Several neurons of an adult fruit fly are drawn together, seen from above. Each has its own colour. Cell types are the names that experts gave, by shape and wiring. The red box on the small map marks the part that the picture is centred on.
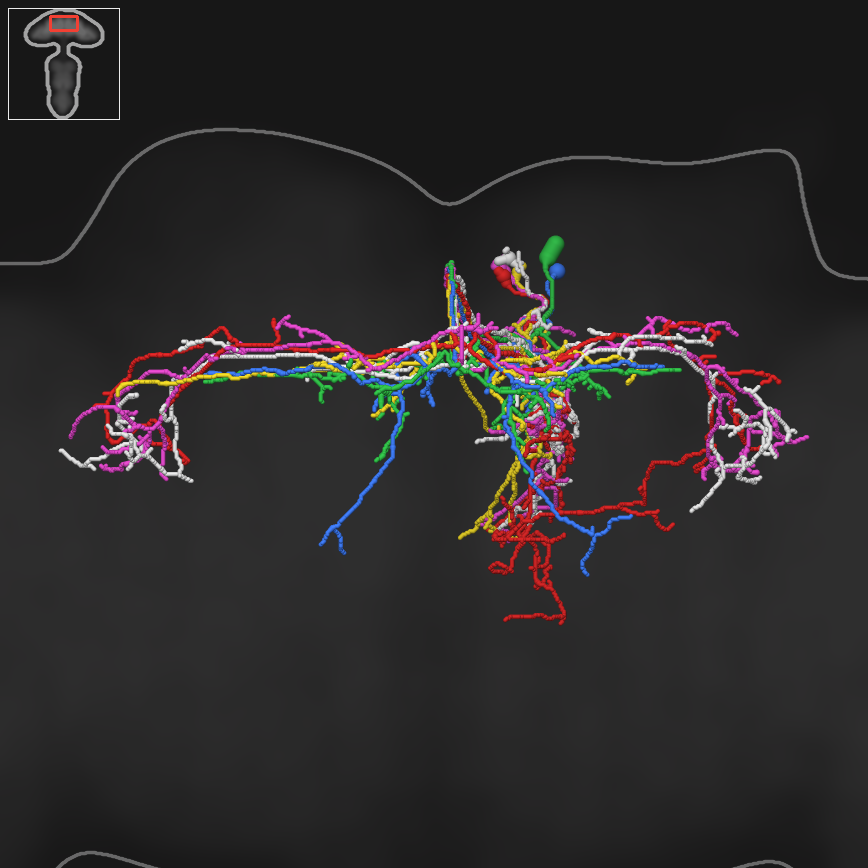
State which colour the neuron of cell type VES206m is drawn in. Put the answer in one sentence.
The colour is red.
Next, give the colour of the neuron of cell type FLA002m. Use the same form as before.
The colour is yellow.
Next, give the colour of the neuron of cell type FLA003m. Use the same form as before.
The colour is white.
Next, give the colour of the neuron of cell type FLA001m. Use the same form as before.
The colour is magenta.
